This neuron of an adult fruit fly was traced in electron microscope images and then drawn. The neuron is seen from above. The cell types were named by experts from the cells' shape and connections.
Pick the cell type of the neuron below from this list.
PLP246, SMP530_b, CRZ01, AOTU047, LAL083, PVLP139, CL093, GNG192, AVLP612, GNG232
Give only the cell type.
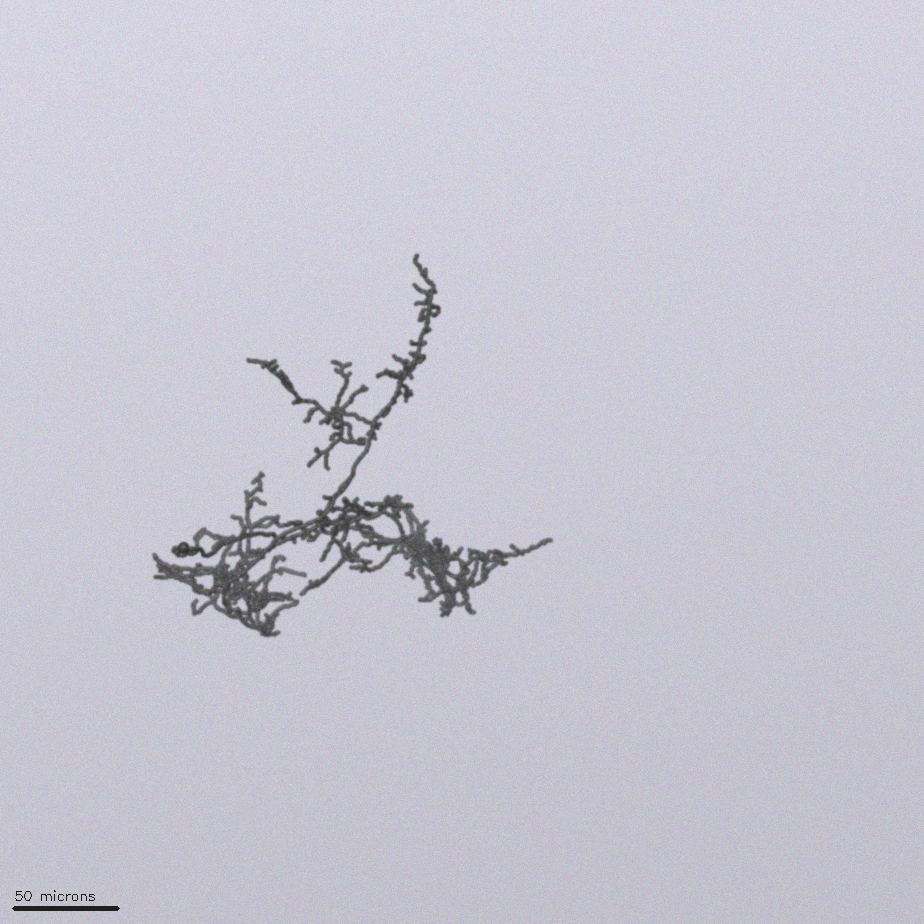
PLP246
